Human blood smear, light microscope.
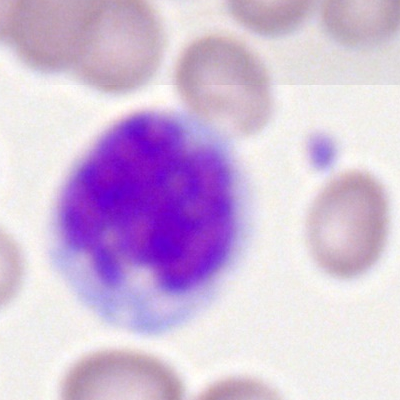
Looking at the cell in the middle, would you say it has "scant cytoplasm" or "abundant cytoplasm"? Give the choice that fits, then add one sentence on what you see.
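Scant cytoplasm. The nucleus fills most of the cell.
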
